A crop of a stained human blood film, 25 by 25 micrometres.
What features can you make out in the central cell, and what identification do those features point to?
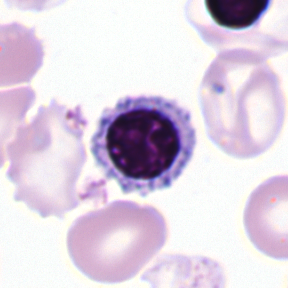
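Outline round. Short, blunt bumps project from the cytoplasm around the whole margin. Chromatin dark purple, densely clumped. No nucleoli visible. Normoblast.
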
